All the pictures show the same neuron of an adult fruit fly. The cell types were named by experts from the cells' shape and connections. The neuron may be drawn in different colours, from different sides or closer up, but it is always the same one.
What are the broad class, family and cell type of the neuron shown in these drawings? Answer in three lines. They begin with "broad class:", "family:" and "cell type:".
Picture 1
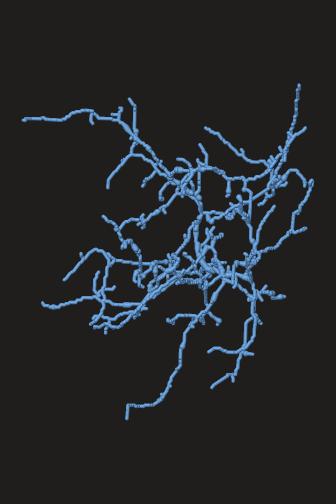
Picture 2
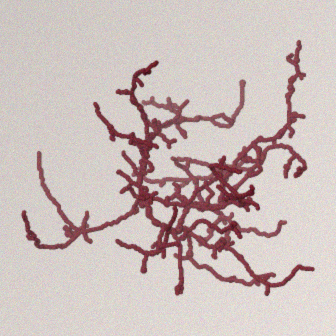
broad class: nerve-cord intrinsic neuron
family: hemilineage 20A.22A
cell type: IN20A.22A038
